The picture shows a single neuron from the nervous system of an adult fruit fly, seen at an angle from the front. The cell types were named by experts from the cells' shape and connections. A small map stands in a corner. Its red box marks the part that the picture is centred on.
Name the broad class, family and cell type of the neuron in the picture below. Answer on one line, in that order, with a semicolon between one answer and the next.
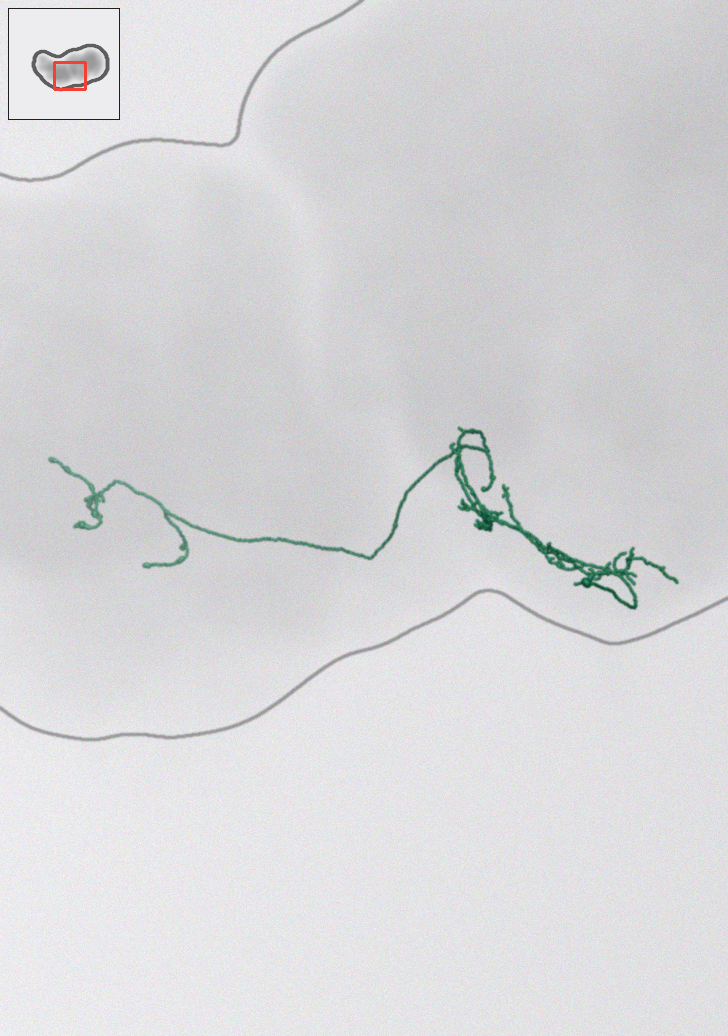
descending neuron; hemilineage MX12; DNge020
